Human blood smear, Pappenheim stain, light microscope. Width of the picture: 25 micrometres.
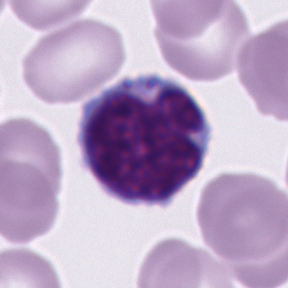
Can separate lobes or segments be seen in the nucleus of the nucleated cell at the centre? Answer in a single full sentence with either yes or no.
No, rather than lobes, the nucleus is one compact round, oval or kidney-shaped mass.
